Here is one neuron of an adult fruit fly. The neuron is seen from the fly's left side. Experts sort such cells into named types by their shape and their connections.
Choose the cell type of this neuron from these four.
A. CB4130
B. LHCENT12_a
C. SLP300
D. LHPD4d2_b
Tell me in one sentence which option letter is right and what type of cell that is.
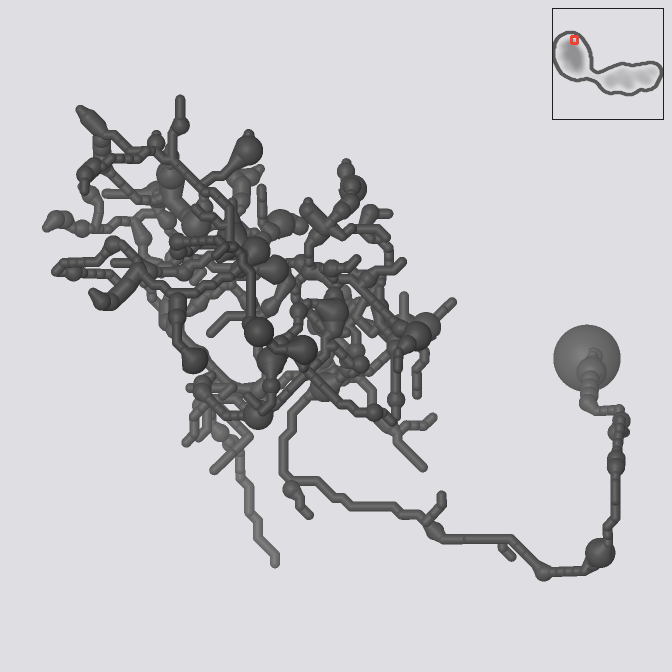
As option C gives it, the neuron's cell type is SLP300.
